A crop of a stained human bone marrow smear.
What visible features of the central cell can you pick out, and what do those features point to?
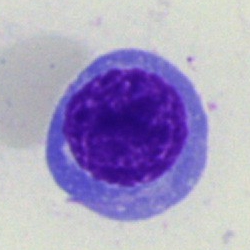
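Look where the nucleus sits, toward the top, so the widest band of cytoplasm is underneath it. I can't make out a distinct nucleolus. The cytoplasm's blue, with no granules you can see. That's an erythroblast.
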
